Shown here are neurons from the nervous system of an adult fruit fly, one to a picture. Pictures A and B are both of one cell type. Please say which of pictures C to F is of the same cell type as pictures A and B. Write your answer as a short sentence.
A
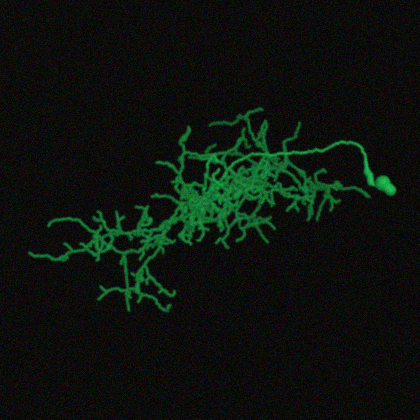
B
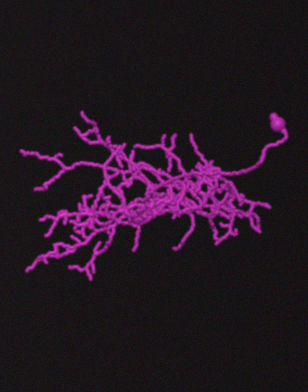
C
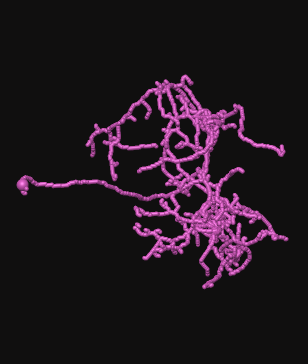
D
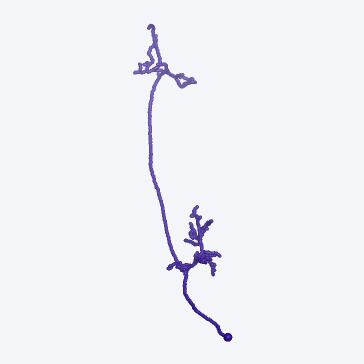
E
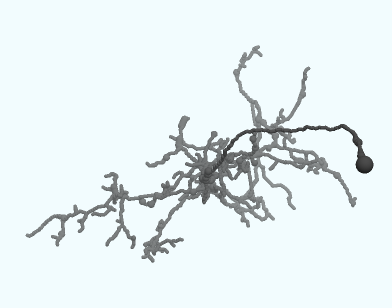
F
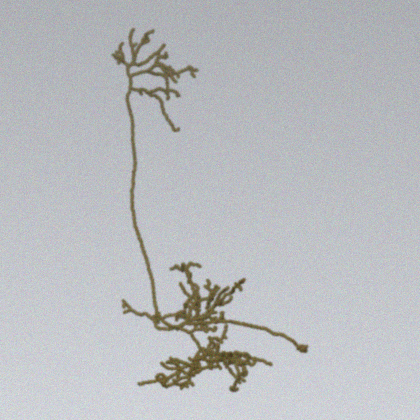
The neuron in picture E is of the same cell type.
